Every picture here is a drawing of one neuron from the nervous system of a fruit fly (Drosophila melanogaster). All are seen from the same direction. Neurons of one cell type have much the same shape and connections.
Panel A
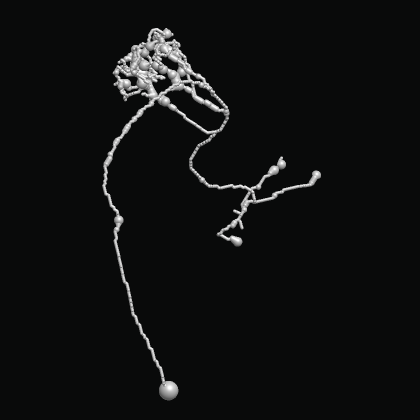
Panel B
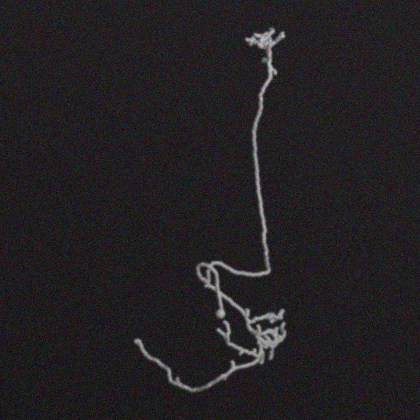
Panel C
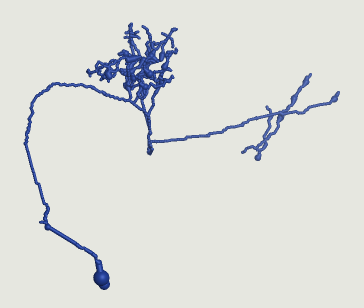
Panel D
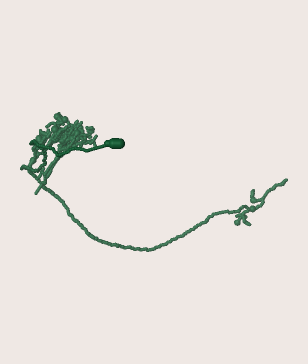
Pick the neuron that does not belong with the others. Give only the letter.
B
